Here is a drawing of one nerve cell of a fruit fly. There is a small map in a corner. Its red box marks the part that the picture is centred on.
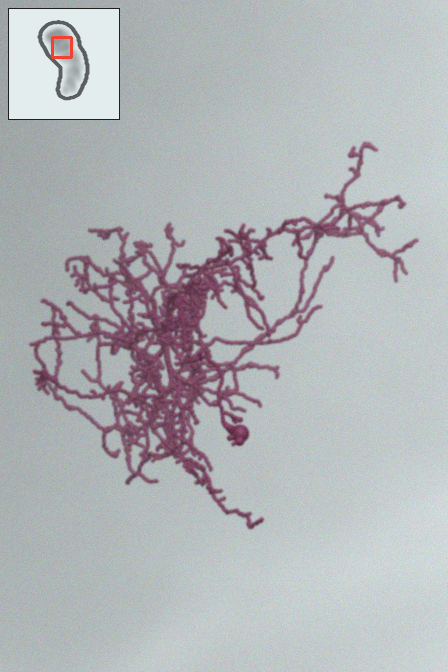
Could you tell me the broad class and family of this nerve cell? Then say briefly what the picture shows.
Its broad class is central-brain intrinsic neuron. Its family is hemilineage SLPa&l1_anterior. In this view it is about as wide as it is tall.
